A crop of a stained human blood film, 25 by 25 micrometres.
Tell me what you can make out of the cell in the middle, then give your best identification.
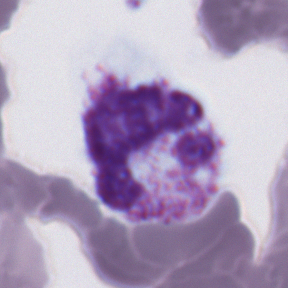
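Dense chromatin, stained dark purple, shows no nucleoli. Scattered granules fringe the top edge of the nucleus. Between the granules the cytoplasm is pale and almost colourless. The cell is a segmented neutrophil.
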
